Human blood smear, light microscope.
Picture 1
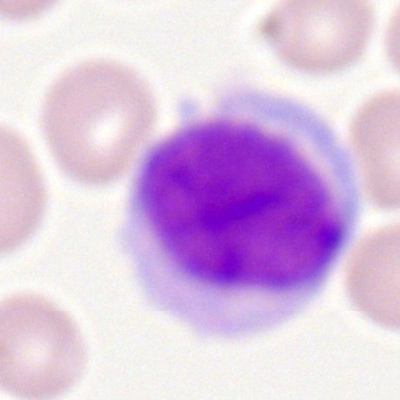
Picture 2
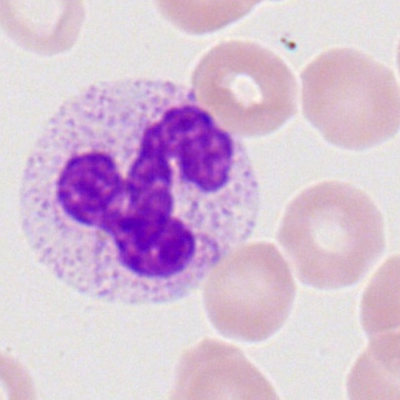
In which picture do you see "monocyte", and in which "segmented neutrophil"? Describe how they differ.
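The monocyte is in picture 1; the segmented neutrophil is in picture 2. In picture 1 the cytoplasm is pale lilac-blue with no visible granules, and a small pale blue bleb projects from the upper left edge. Red cells lie around this cell without overlapping it. In picture 2 the outline is round and smooth, and the chromatin is dense, dark purple and coarsely clumped, with no nucleoli seen.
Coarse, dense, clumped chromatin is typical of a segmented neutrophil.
Its cytoplasm is plentiful and pale pinkish-lilac, with fine lilac granules spread evenly through it and no vacuoles.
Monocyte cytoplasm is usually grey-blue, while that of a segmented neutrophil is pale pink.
The two cells therefore differ in cytoplasmic tint, bluish against pinkish, and in granules, none visible against fine ones evenly scattered.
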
